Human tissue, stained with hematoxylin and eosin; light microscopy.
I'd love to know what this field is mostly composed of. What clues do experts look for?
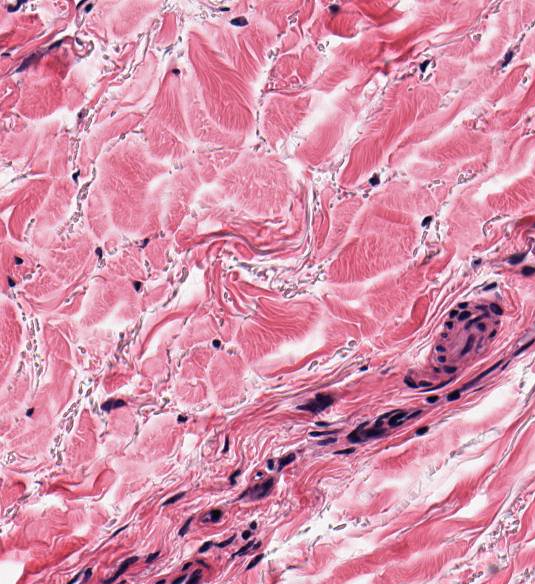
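Mainly dermis, occupying the upper two-thirds of the field. Thick pink fibre bundles there are cut in many planes, each with a fine wavy fibrillar texture.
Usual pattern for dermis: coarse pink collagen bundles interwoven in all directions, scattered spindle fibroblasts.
Nuclei in the upper part sparse, small, dark, sitting between bundles, not inside them.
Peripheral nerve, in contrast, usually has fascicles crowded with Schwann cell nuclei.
No epithelium, no fat cells anywhere.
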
